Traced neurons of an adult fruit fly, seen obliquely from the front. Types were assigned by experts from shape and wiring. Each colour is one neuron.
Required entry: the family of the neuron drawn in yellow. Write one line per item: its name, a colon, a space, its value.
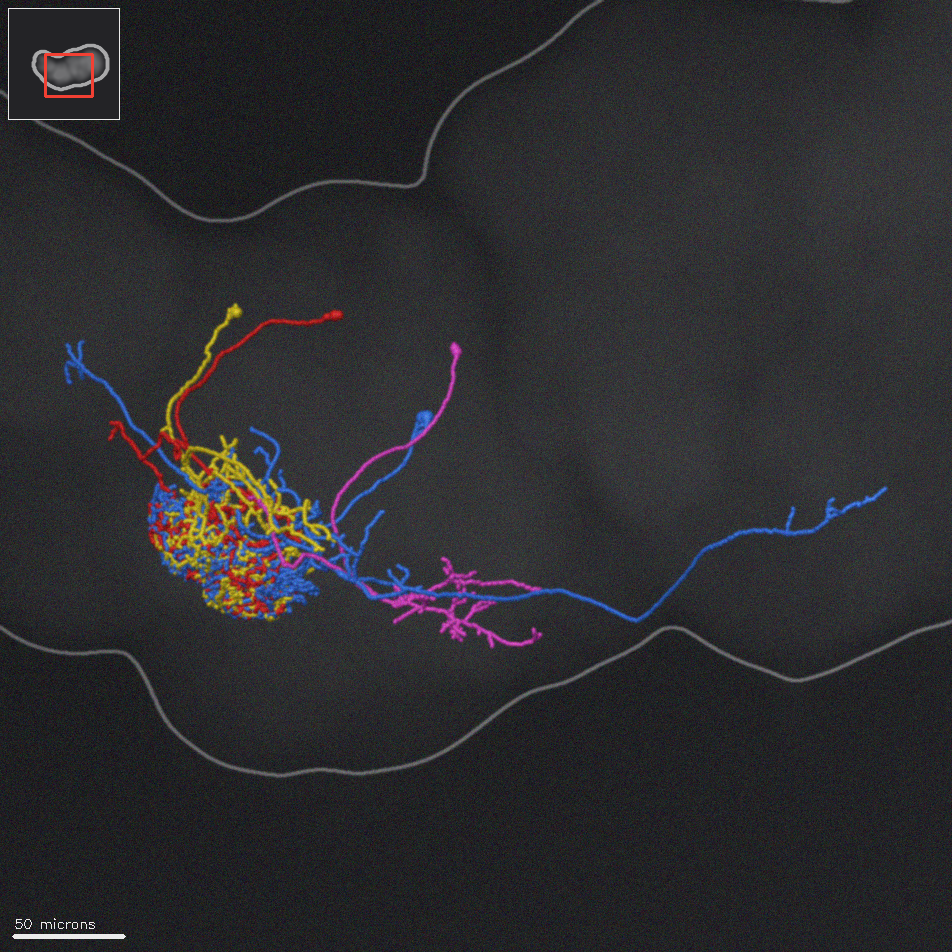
family: hemilineage 23B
